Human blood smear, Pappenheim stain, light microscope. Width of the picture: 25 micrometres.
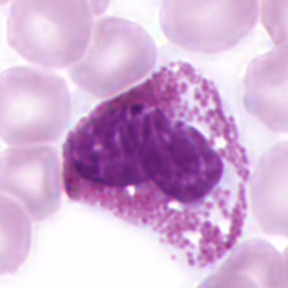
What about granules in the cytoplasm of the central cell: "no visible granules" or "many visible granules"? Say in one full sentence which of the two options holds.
Within the cytoplasm of the cell there are many visible granules.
